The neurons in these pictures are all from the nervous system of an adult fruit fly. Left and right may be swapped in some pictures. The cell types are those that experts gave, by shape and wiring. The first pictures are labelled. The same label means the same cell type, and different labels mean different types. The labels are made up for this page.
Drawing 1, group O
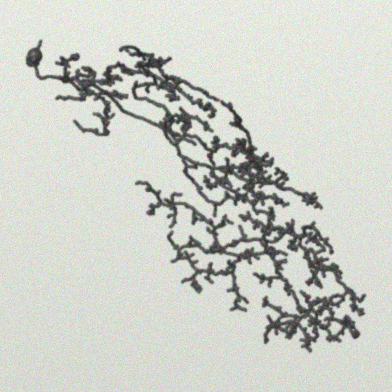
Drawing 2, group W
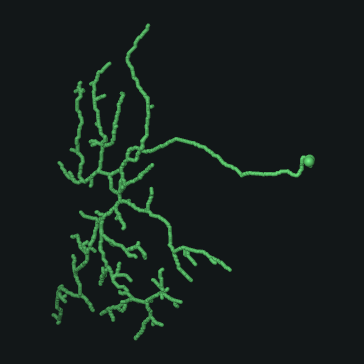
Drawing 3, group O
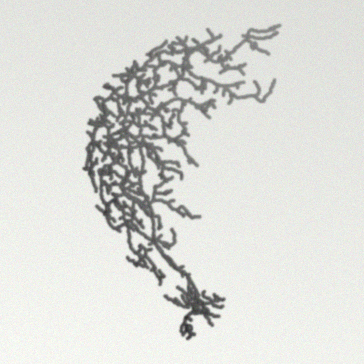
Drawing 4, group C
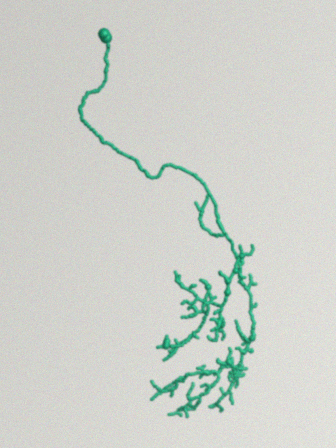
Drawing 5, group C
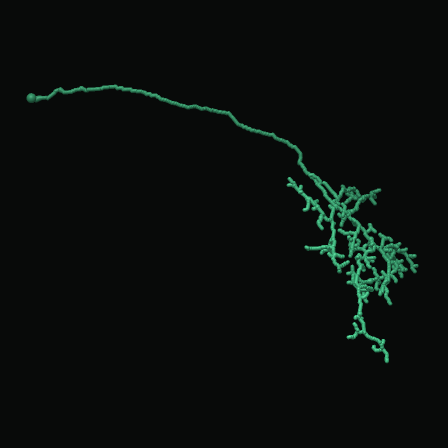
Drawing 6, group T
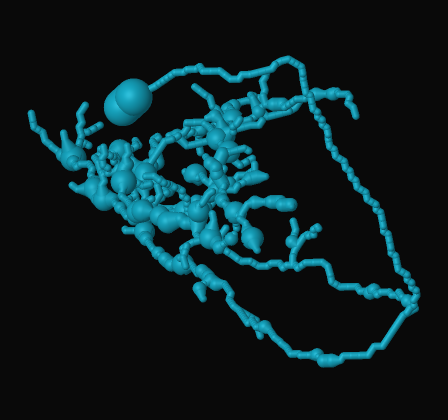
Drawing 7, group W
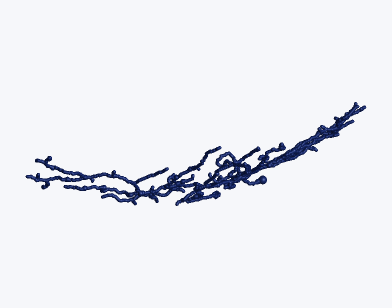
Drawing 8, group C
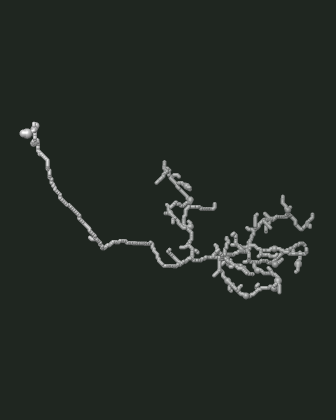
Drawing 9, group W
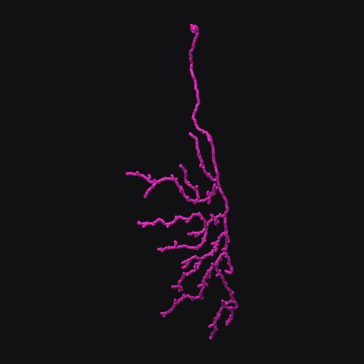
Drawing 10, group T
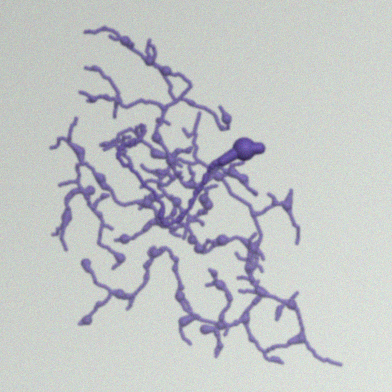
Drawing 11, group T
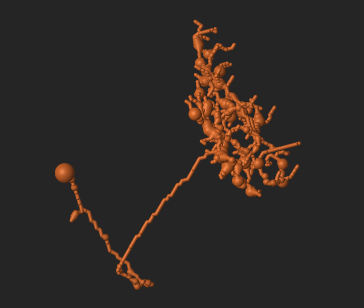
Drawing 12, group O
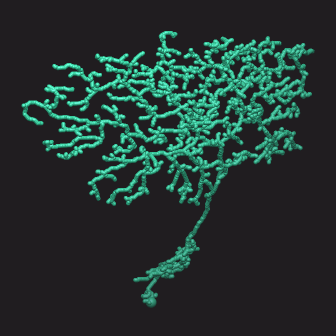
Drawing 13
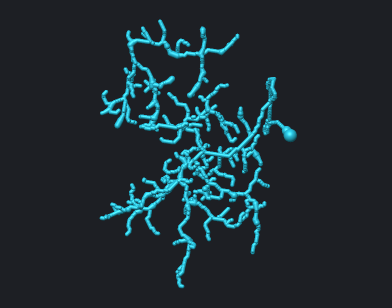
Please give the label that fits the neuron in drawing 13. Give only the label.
group T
